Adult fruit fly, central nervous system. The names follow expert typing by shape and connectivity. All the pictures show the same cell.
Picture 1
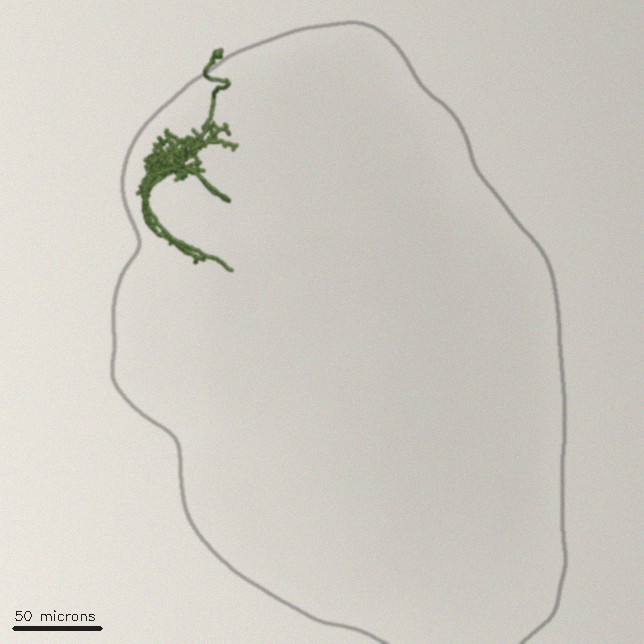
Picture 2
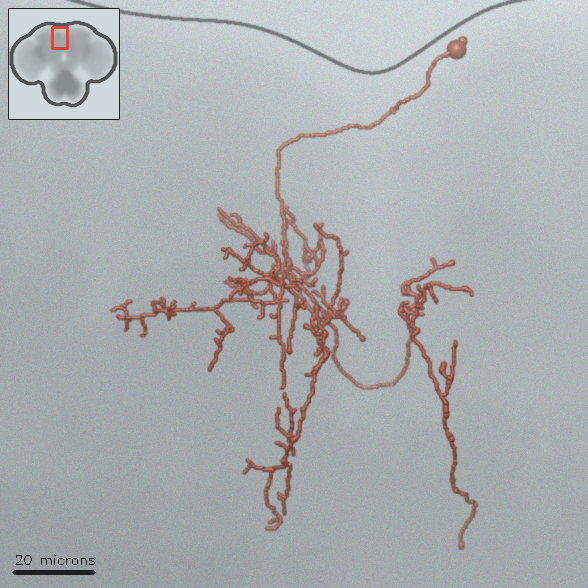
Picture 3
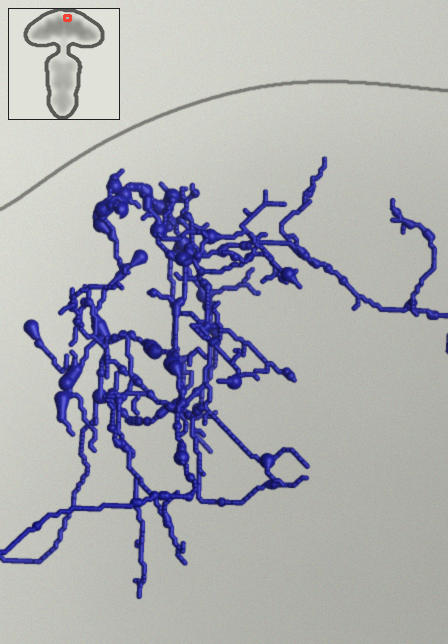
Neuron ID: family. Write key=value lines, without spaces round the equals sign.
family=hemilineage SMPad3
